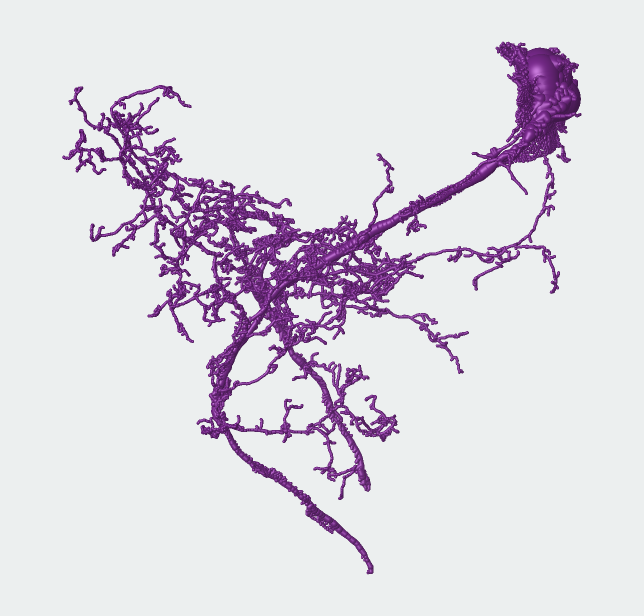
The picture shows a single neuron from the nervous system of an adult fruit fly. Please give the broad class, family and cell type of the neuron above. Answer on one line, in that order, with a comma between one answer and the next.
efferent neuron of the nerve cord, hemilineage 00B, EN00B019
